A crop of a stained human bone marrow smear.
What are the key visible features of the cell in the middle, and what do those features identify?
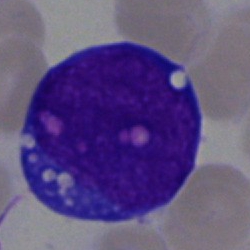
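Smooth, round outline on this one, and fine chromatin spread evenly. You can pick out more than one pale nucleolus, plus several small clear vacuoles in the cytoplasm at the lower left. It's a blast.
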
